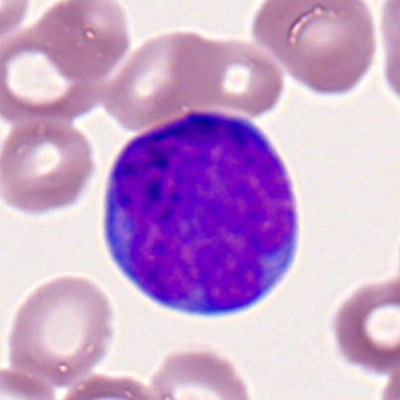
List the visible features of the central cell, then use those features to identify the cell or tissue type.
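A narrow rim of blue cytoplasm is present. Within the nucleus, the darkest chromatin clumps are located toward the upper left. No granules are present in the cytoplasm, and no vacuoles are seen anywhere in the cell. This cell is a myeloblast.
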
